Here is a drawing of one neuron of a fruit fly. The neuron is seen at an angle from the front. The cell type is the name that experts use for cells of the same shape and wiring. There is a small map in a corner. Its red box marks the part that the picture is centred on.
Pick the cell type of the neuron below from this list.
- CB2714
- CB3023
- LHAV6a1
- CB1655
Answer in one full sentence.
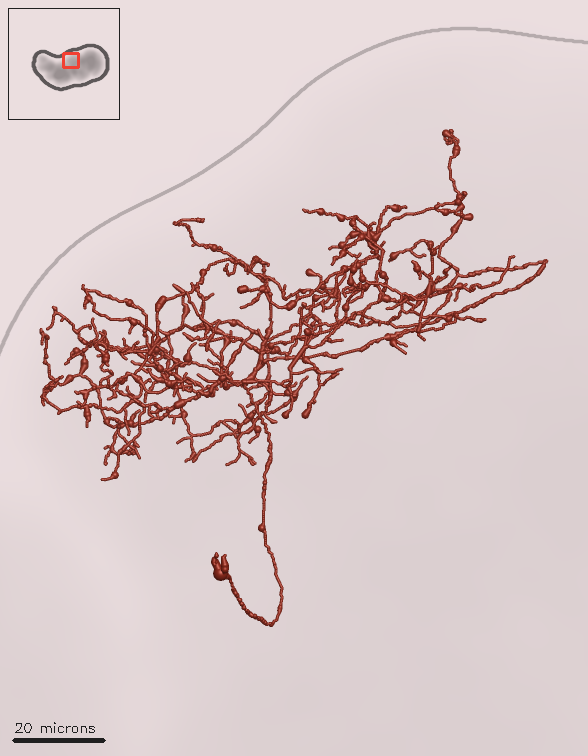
This neuron represents the cell type CB1655.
